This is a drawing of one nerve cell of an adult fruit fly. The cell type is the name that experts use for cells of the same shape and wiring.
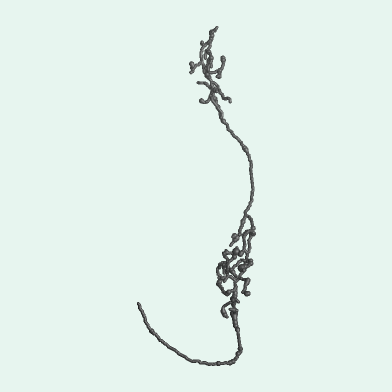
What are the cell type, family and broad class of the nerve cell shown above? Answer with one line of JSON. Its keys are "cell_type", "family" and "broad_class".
{"cell_type": "ORN_DP1m", "family": "class olfactory", "broad_class": "sensory neuron entering the brain"}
